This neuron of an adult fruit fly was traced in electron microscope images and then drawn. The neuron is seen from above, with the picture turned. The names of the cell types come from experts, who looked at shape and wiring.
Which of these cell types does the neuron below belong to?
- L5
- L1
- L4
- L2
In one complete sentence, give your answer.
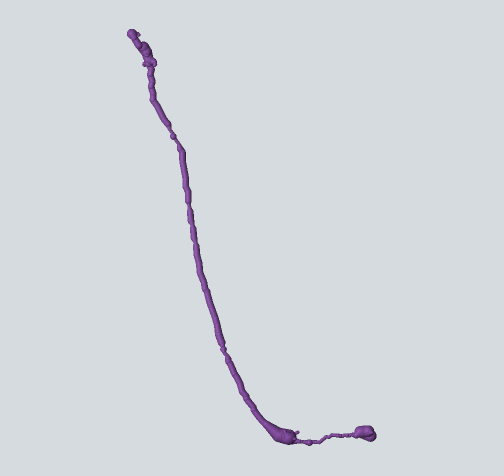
The cell type designation of this neuron is L1.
